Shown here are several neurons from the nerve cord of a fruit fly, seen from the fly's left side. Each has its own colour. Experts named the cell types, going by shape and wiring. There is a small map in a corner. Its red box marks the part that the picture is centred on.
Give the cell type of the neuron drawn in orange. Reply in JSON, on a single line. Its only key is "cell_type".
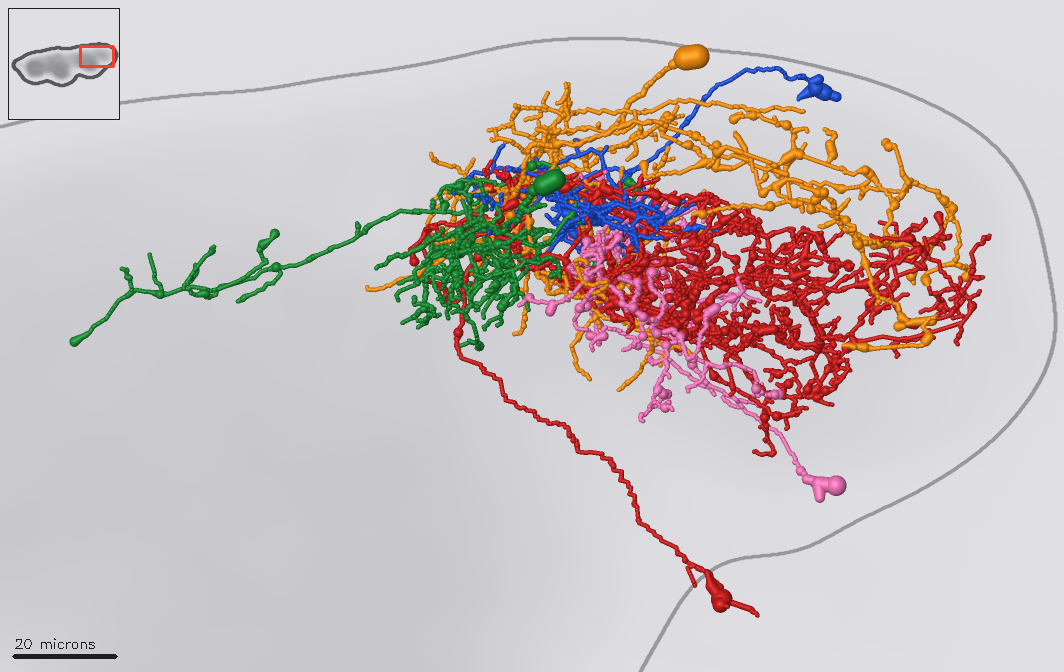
{"cell_type": "IN19B068"}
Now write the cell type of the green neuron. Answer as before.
{"cell_type": "INXXX428"}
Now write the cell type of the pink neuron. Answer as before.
{"cell_type": "INXXX396"}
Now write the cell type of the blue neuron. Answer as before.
{"cell_type": "INXXX448"}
